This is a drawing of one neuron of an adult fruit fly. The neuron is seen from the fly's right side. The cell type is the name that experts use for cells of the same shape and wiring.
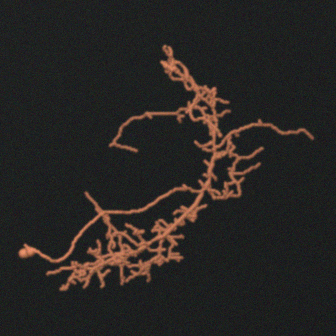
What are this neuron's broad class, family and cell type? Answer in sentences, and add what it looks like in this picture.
It is a nerve-cord intrinsic neuron. Its family is hemilineage 08A. It is of cell type IN08A045. The cell body can be seen at the lower left of the picture. The picture shows dozens of branch ends.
